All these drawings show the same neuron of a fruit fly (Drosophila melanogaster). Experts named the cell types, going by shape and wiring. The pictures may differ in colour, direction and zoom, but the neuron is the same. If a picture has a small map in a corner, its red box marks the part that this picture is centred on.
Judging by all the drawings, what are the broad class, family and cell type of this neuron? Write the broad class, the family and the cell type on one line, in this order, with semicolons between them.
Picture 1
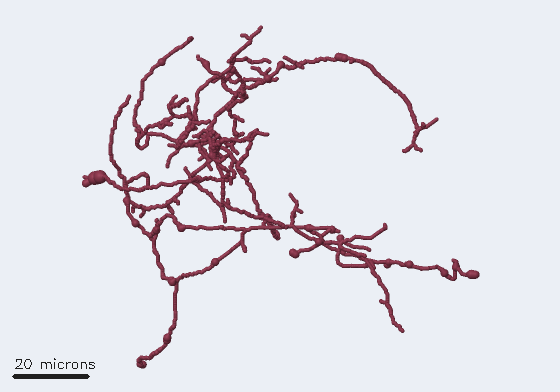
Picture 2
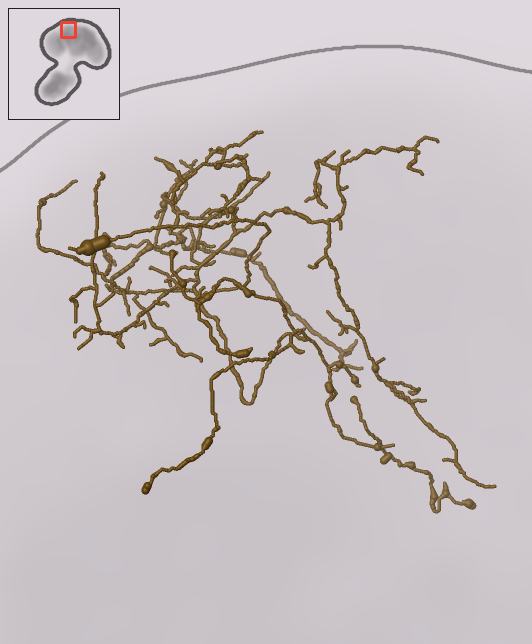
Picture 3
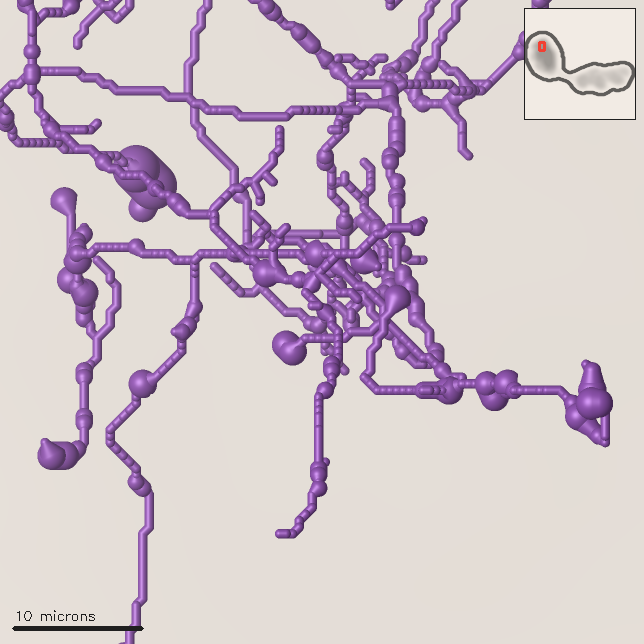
central-brain intrinsic neuron; hemilineage SLPad1_anterior; CB3142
